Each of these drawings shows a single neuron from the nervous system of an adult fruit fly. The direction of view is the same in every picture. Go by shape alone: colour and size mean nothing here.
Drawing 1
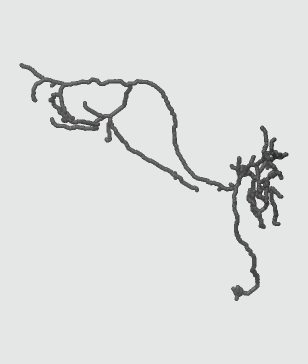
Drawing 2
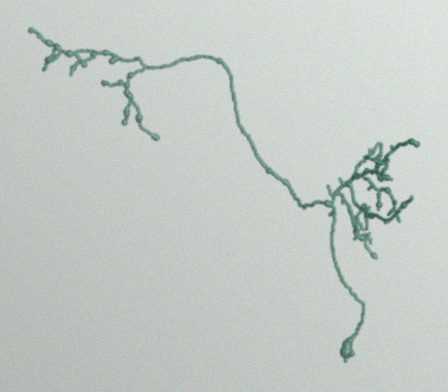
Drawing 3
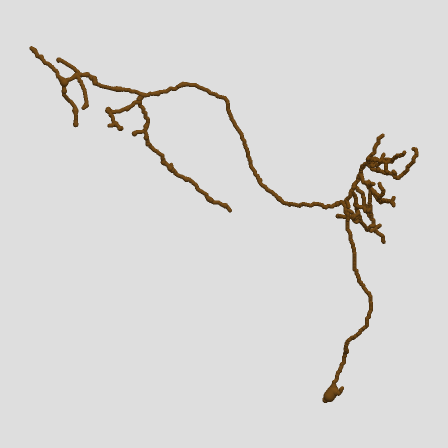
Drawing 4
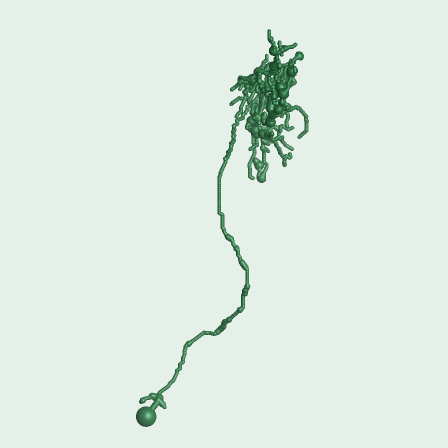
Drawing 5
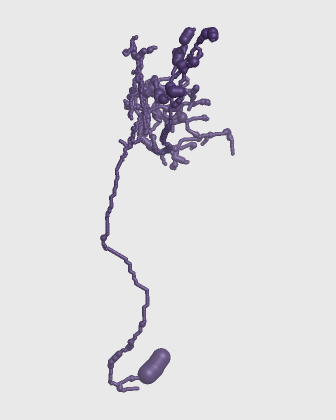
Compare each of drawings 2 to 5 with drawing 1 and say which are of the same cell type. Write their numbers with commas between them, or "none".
2, 3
